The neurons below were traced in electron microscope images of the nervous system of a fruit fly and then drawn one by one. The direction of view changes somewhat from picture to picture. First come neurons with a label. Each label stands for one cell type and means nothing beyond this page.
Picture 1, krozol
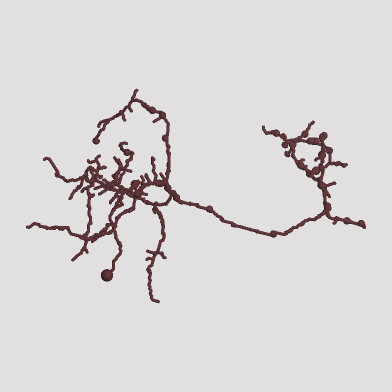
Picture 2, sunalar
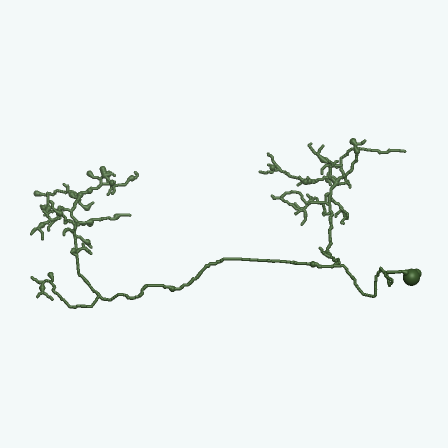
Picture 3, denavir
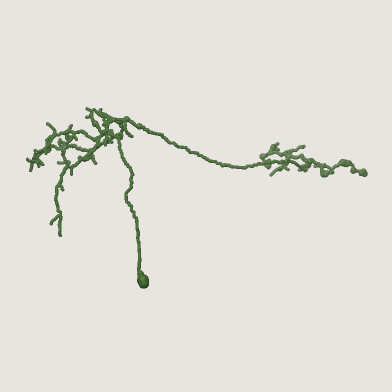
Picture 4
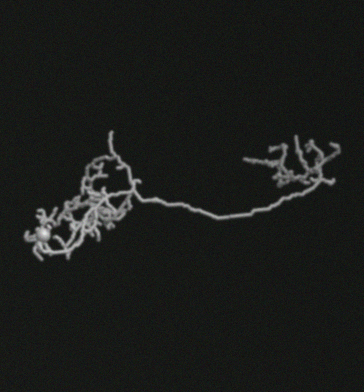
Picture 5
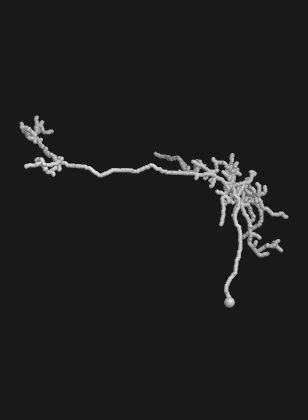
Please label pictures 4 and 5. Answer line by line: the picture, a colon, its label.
4: krozol
5: denavir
